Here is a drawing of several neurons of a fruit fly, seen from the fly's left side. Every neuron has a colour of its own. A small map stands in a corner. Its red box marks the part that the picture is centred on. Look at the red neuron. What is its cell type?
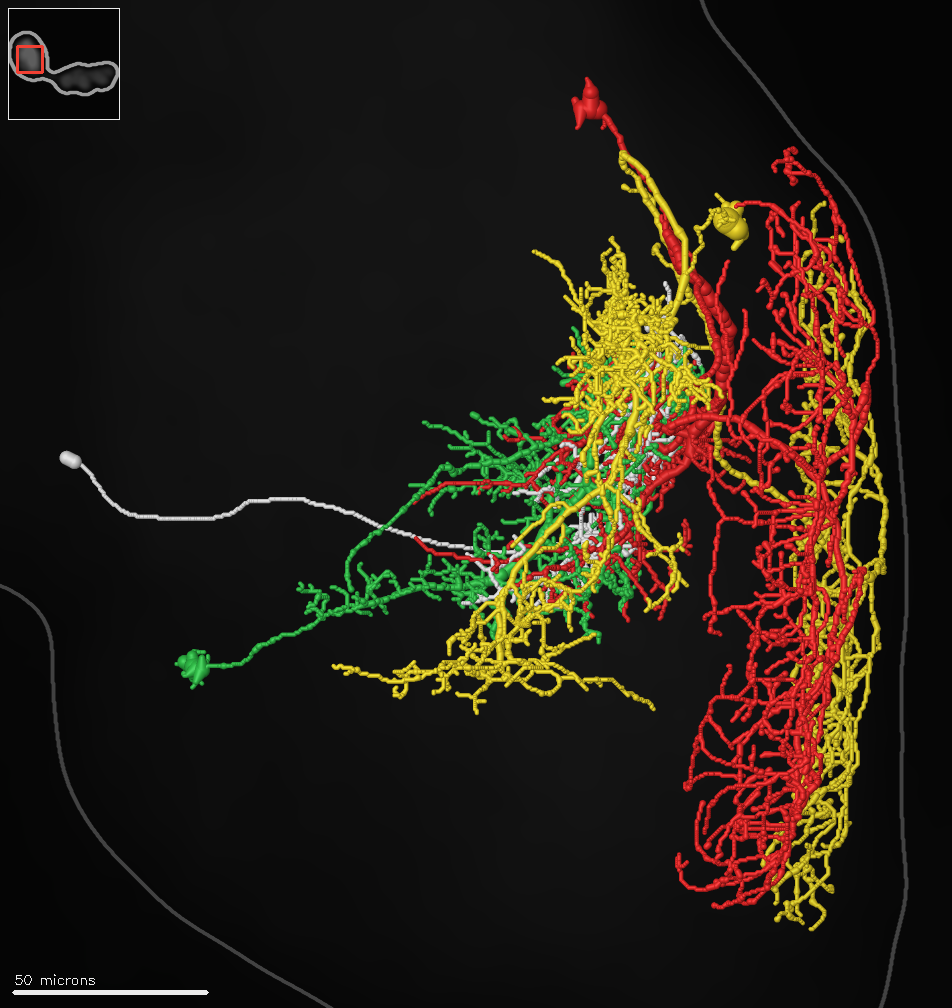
LPT57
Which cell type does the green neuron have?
WED075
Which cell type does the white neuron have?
WED024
